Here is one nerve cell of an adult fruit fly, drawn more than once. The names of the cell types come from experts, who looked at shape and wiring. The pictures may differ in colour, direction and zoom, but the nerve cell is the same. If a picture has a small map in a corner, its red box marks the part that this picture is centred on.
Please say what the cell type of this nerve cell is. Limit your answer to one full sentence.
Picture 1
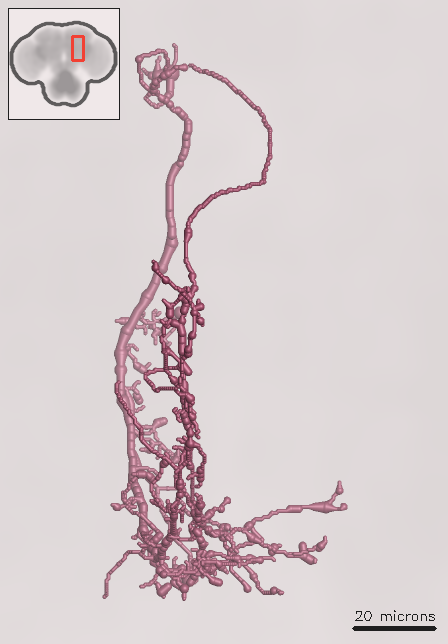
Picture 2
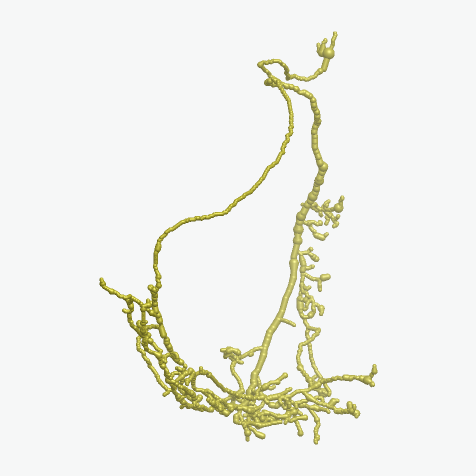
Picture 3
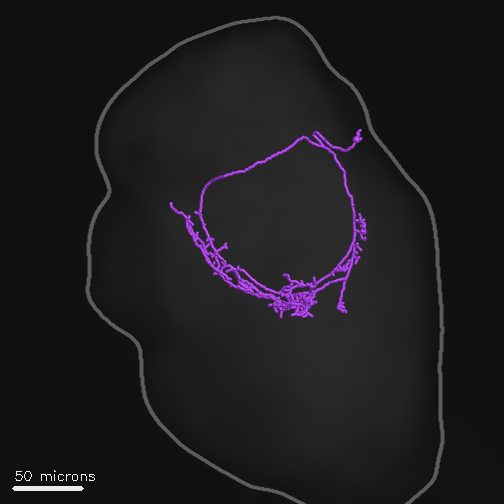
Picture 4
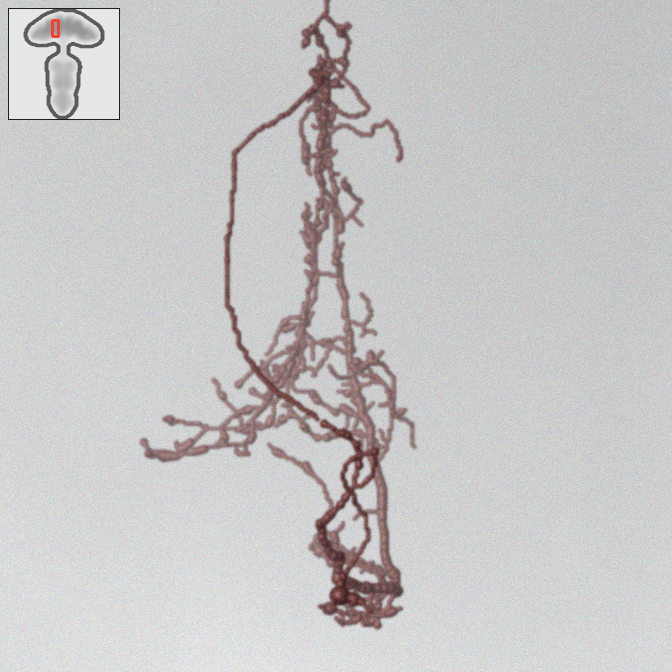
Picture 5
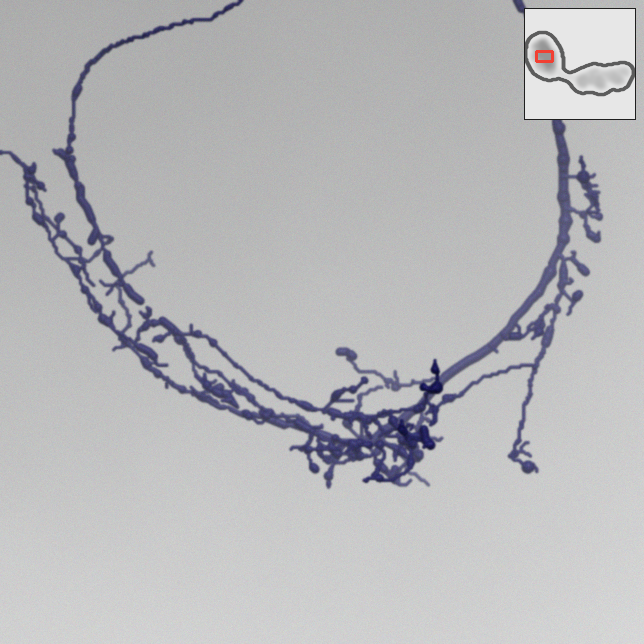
The cell type designation of this nerve cell is WED181.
